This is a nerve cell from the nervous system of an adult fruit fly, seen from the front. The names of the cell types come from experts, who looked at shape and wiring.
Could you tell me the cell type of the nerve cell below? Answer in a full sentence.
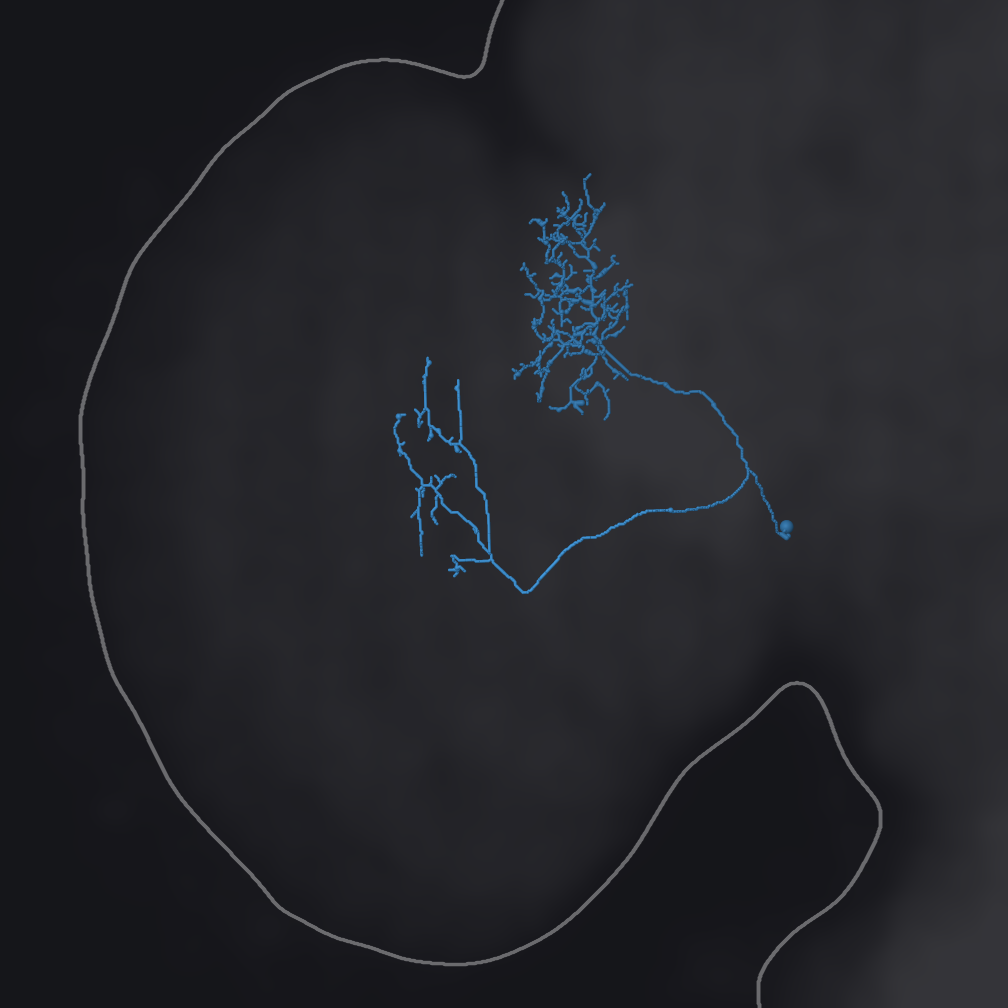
The cell type is MeLo12.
